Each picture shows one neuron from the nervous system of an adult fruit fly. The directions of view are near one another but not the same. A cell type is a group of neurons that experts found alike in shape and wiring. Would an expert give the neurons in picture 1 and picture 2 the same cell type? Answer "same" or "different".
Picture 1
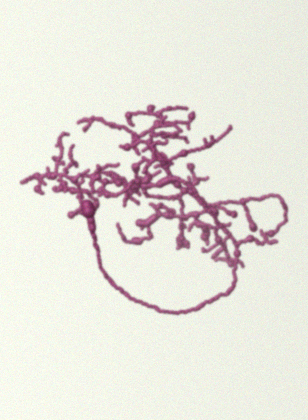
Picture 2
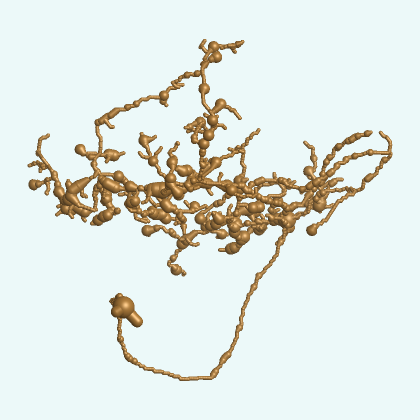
same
